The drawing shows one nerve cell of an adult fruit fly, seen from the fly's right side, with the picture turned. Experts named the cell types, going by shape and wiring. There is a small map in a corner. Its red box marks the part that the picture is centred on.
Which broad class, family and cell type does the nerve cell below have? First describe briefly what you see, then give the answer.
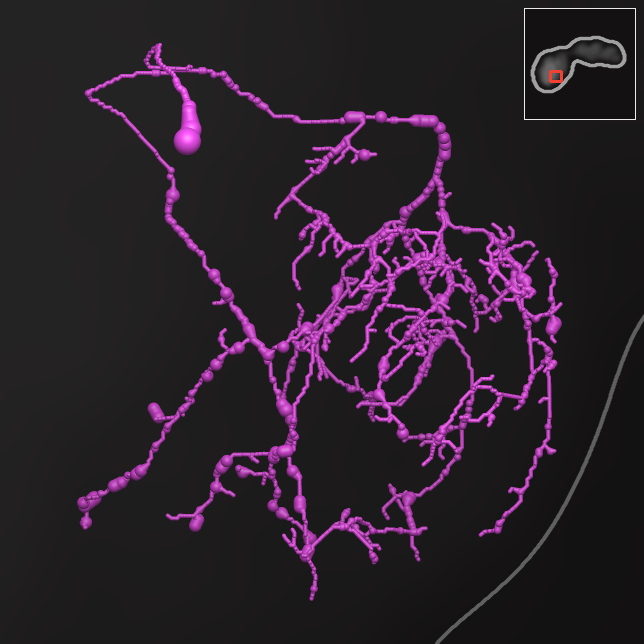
The cell body is at the upper left of the picture. In this view it is about as wide as it is tall. It is a central-brain intrinsic neuron. The family is hemilineage SLPav1_medial. Its cell type is CB2048.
